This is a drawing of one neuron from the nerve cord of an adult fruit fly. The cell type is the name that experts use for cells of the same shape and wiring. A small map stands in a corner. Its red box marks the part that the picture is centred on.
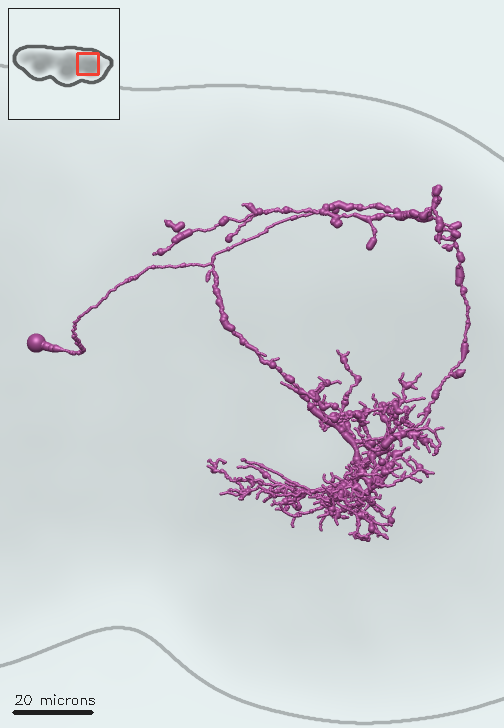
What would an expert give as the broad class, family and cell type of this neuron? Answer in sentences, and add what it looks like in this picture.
This is a nerve-cord intrinsic neuron. The family is hemilineage 03A. It is of cell type IN03A040. From left to right in the picture it spans about 110 microns. The picture shows dozens of branch ends.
